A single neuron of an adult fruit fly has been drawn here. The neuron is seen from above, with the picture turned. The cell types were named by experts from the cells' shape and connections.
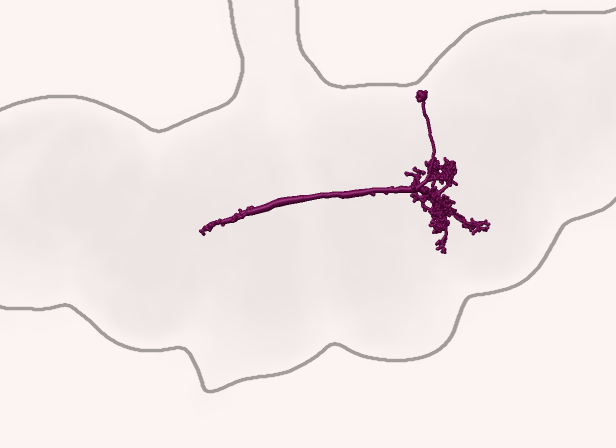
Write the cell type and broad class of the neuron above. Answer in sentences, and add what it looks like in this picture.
Its cell type is AMMC-A1. It is a central-brain intrinsic neuron. It lies in the brain. As drawn here it is wider than it is tall.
